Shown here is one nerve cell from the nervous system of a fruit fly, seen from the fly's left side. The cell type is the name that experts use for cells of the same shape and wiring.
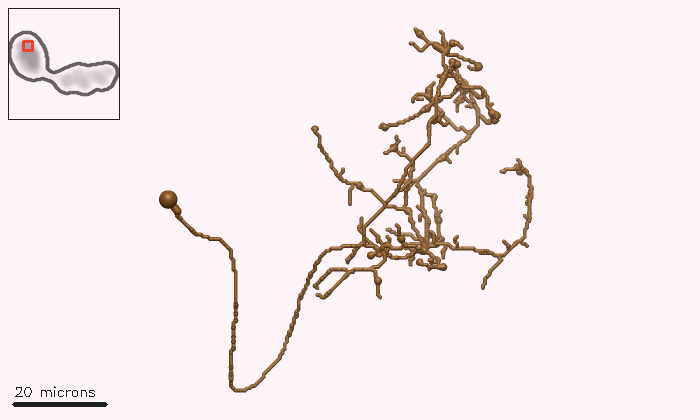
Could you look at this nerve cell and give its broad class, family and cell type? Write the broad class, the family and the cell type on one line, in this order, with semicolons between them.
central-brain intrinsic neuron; hemilineage LHl4_dorsal; LHAV4g6_a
